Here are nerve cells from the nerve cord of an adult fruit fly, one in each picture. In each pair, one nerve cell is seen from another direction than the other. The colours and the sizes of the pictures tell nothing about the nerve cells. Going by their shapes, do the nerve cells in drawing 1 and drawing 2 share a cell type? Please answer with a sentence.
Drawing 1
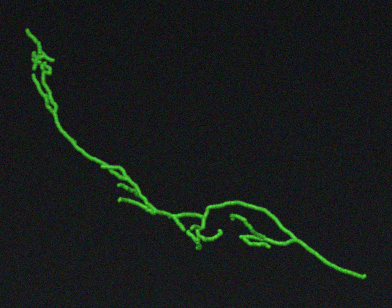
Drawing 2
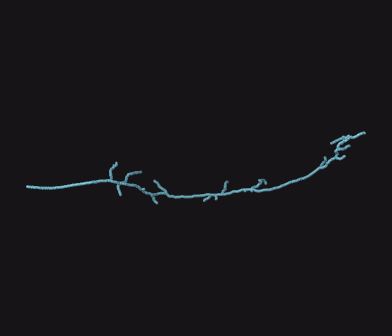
They are of the same cell type.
